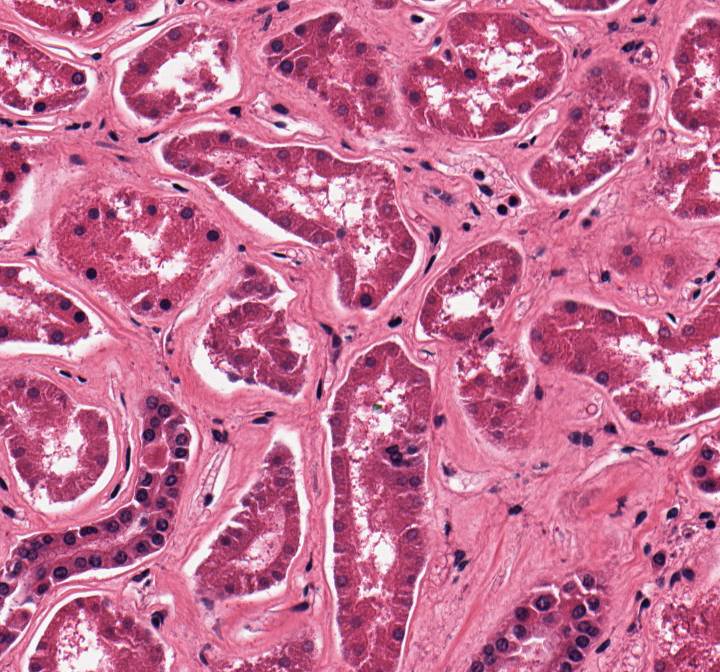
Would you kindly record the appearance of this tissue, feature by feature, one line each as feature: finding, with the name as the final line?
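Lining: a single layer of cuboidal to low columnar cells in most tubules
Cytoplasm: abundant, granular, eosinophilic
Nuclei: round, dark, near the cell base, widely spaced
Lumina: irregular, narrow, edged by frayed, pale, fluffy apical cytoplasm
Lower left: one tubule with smaller cells and more crowded nuclei than the rest
Name: renal cortex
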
